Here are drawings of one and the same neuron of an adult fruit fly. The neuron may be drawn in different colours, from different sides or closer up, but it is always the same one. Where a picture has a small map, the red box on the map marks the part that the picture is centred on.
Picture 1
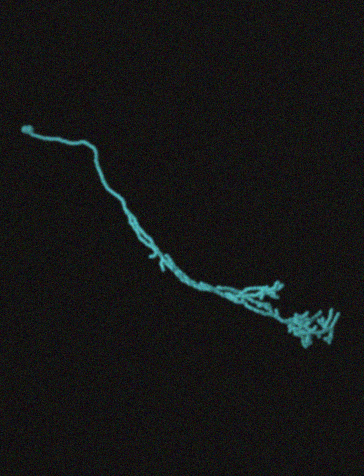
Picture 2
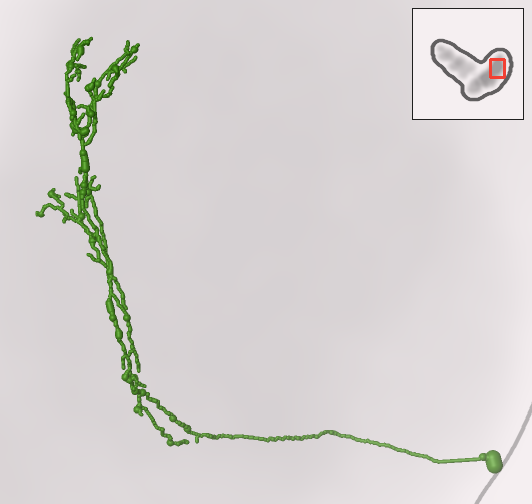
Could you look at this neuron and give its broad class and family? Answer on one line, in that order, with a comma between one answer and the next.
central-brain intrinsic neuron, hemilineage EBa1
